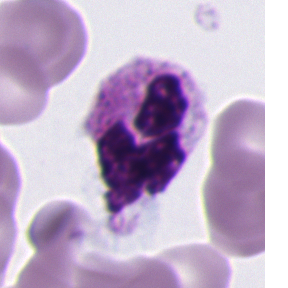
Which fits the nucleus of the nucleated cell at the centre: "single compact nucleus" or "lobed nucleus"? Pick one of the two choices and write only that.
Lobed nucleus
